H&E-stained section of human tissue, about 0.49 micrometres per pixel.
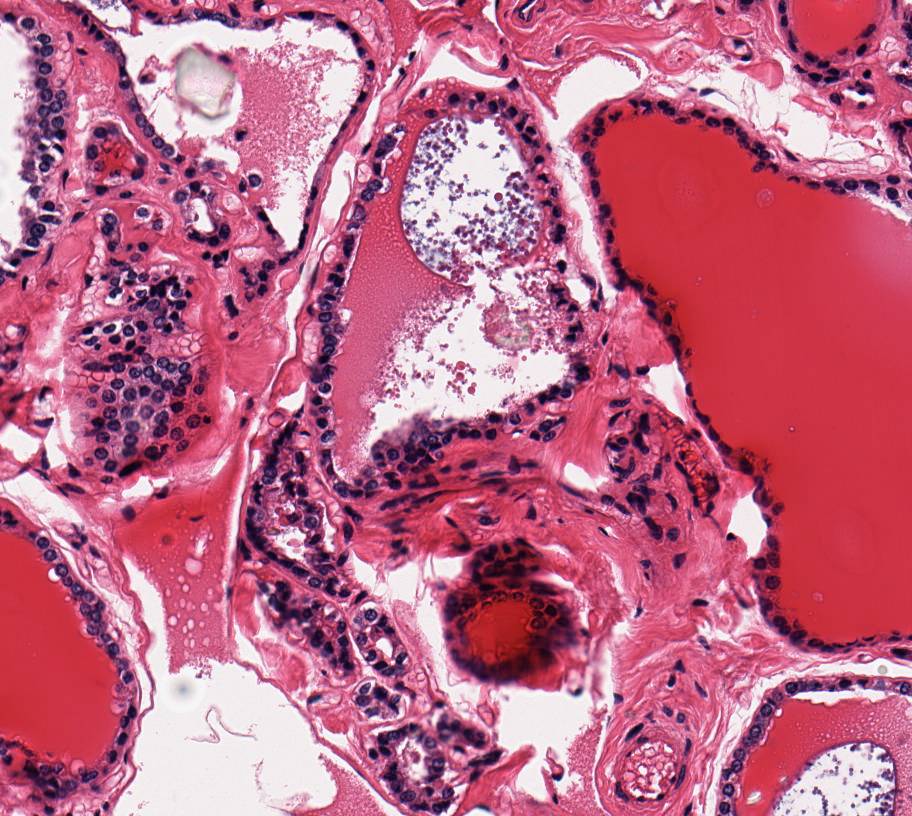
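Thyroid: rounded and irregular follicles of varying size, separated by thin tissue strands. The largest follicle, at right, is filled with homogeneous deep red material. Large follicles are lined by a single layer of flattened to low cuboidal cells with small dark round nuclei. Between follicles lies pink fibrous stroma with scattered elongated nuclei, most abundant centrally.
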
